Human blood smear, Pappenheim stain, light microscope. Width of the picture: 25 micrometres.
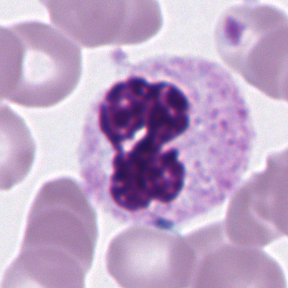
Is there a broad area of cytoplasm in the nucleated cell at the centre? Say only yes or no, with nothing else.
Yes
